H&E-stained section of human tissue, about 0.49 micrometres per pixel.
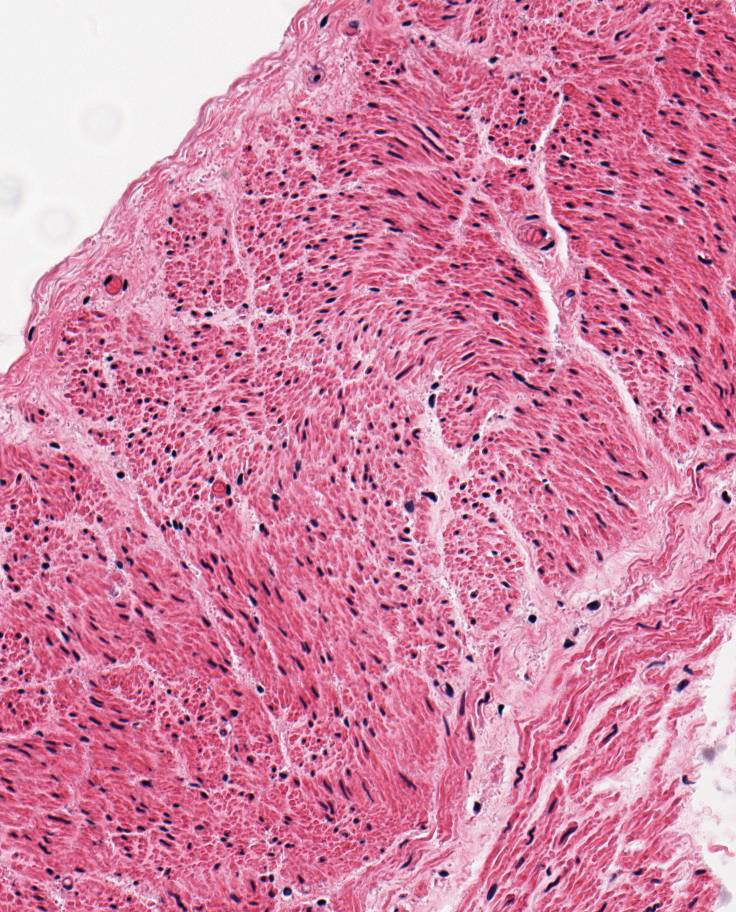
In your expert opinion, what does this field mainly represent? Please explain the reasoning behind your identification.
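Shown here is smooth muscle, its bundles cut some lengthwise and some across.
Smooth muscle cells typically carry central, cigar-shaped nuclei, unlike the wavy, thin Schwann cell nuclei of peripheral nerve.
Accordingly, the lengthwise-cut cells here show elongated, cigar-shaped, centrally placed nuclei. Thin pale connective tissue septa part the bundles; a thin pale fibrous layer, without epithelium, covers the upper left edge.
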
